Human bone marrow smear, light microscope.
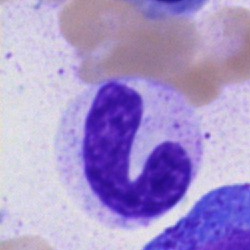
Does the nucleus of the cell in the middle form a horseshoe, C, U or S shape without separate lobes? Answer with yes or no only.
Yes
